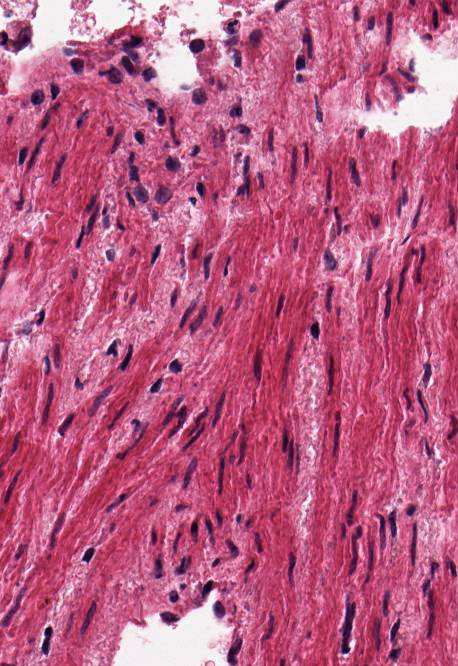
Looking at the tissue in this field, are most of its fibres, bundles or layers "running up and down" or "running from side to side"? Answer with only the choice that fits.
Running up and down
